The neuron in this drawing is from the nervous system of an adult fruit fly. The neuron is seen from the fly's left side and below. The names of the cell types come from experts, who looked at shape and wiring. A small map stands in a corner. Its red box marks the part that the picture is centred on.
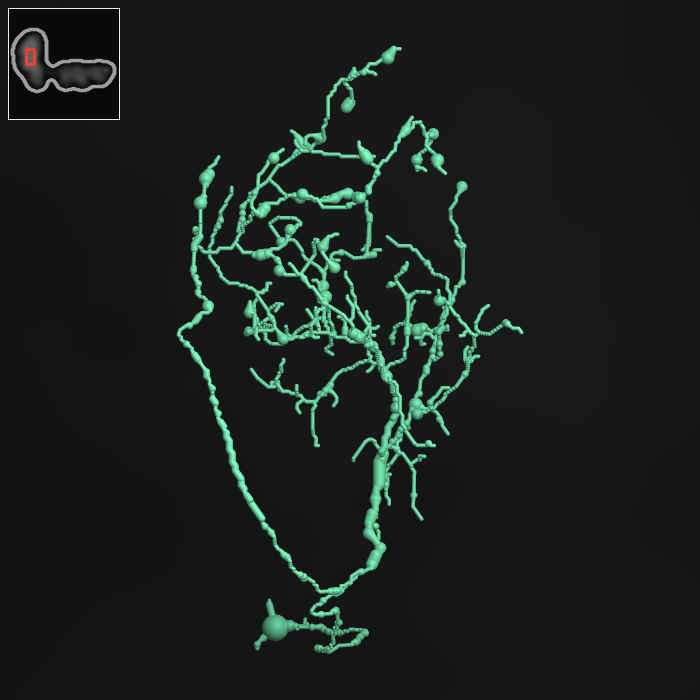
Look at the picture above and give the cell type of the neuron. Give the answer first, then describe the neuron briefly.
It is of cell type SLP044_d. Its broad class is central-brain intrinsic neuron. The cell body is at the bottom of the picture. Dozens of branch ends can be seen.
